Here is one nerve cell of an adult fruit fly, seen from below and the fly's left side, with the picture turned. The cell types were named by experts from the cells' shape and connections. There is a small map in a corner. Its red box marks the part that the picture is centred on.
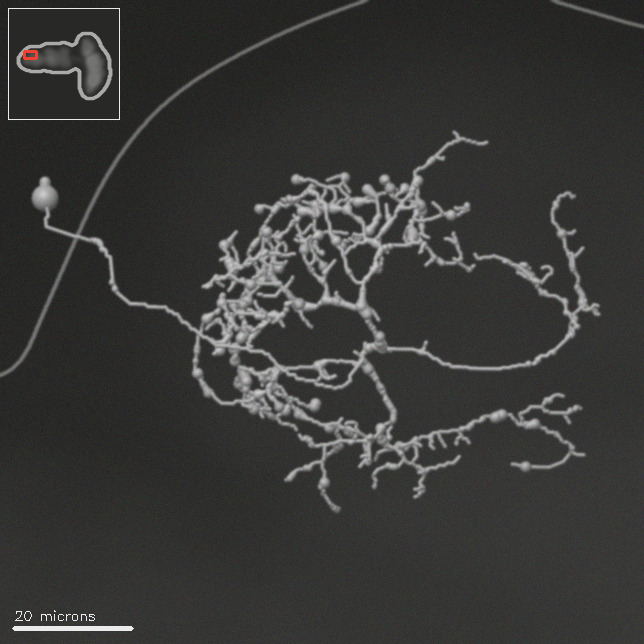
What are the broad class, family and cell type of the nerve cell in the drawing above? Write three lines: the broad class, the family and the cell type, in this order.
nerve-cord intrinsic neuron
hemilineage 01B
IN01B023_b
